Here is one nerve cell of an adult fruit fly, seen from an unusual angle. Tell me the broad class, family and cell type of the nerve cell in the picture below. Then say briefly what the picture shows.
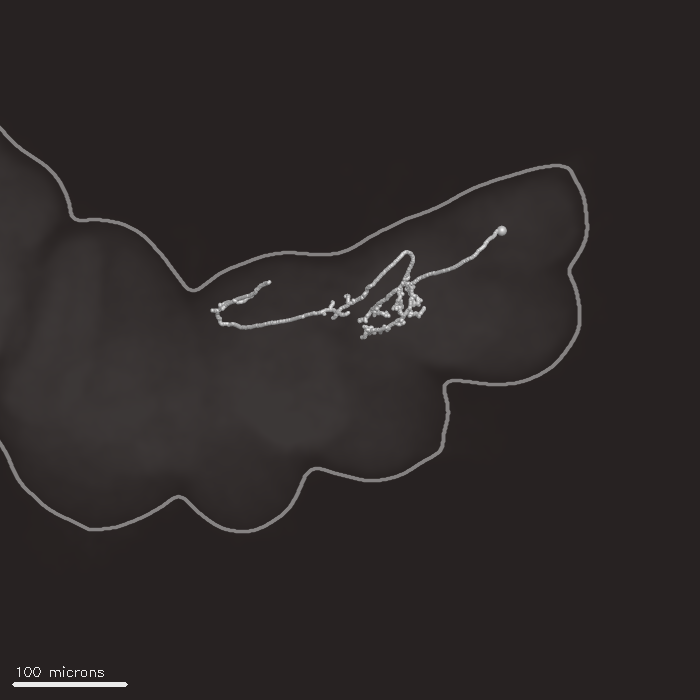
Its broad class is nerve-cord intrinsic neuron. The family is hemilineage 06A. It is of cell type IN06A105. From left to right in the picture it spans about 250 microns. As drawn here it is more than twice as wide as it is tall.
